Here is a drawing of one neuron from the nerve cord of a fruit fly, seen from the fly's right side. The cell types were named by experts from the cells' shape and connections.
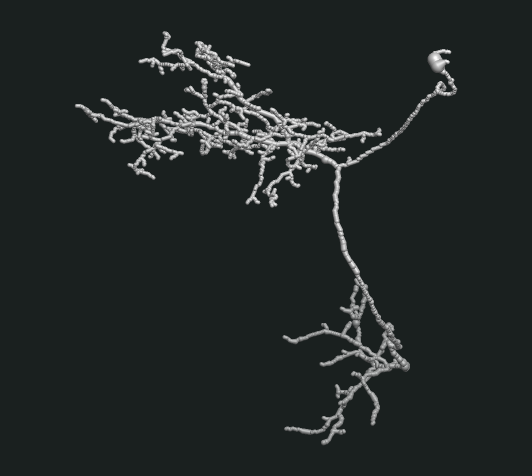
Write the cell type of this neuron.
IN01A038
